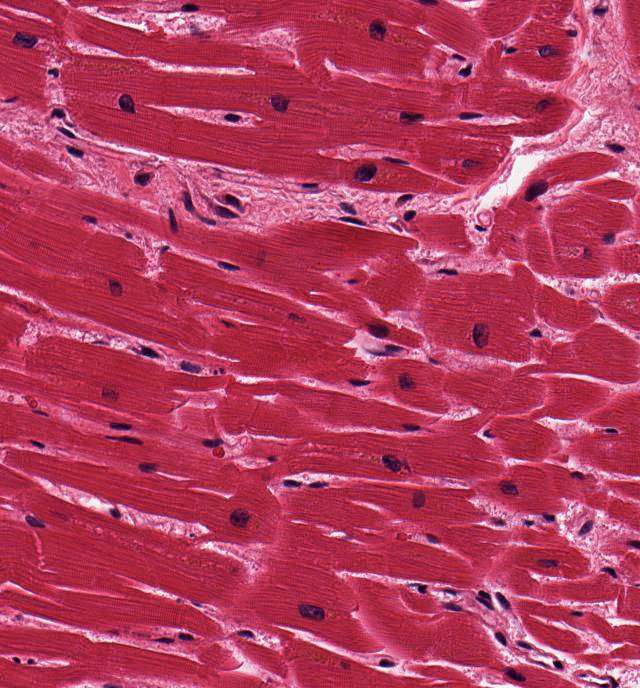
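Left ventricle of the heart. Across the left and centre, the cardiac muscle fibres run obliquely from upper left to lower right. Notice how they branch and join their neighbours instead of lying as separate parallel cylinders. Each cell has a single oval nucleus set centrally, and the cytoplasm stains deep red with eosin.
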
